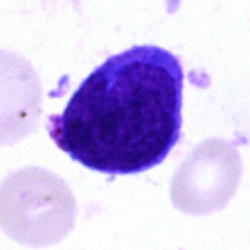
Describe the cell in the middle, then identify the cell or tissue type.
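Almost all of this cell seems to be nucleus. Its chromatin is dark purple, with a fine, stippled texture. What cytoplasm there is forms a thin rim, widest at the upper right, and it's deep blue. I'd call this a blast.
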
